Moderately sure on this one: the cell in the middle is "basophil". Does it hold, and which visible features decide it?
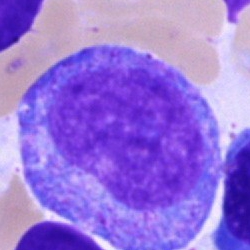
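First feature: the cytoplasm stains blue, which goes with promyelocyte.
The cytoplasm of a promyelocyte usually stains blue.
Second feature: the cytoplasm forms a wider band below and to the left of the nucleus than above it, so the nucleus does not sit in the middle of the cell, which again goes with promyelocyte.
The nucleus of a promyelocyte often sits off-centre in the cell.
The other features are simply as seen: a round, smooth outline, nuclear chromatin that is fine and evenly stippled rather than coarsely clumped, and no clear vacuoles in the cytoplasm. Weighed together, basophil does not fit, and the cell in the middle is a promyelocyte.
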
